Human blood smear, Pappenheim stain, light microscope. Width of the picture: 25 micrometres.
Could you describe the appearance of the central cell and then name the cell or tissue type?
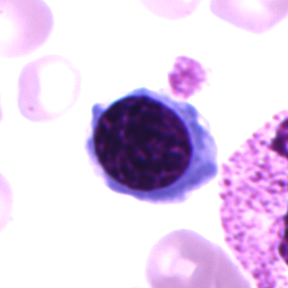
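Outline irregular, small bumps along edge. Size about 12 by 10 micrometres. Nucleus toward upper left; wider cytoplasm band on right and below. Chromatin dense, dark purple, clumped into blocks split by paler lines. Cytoplasm without granules. A normoblast.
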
